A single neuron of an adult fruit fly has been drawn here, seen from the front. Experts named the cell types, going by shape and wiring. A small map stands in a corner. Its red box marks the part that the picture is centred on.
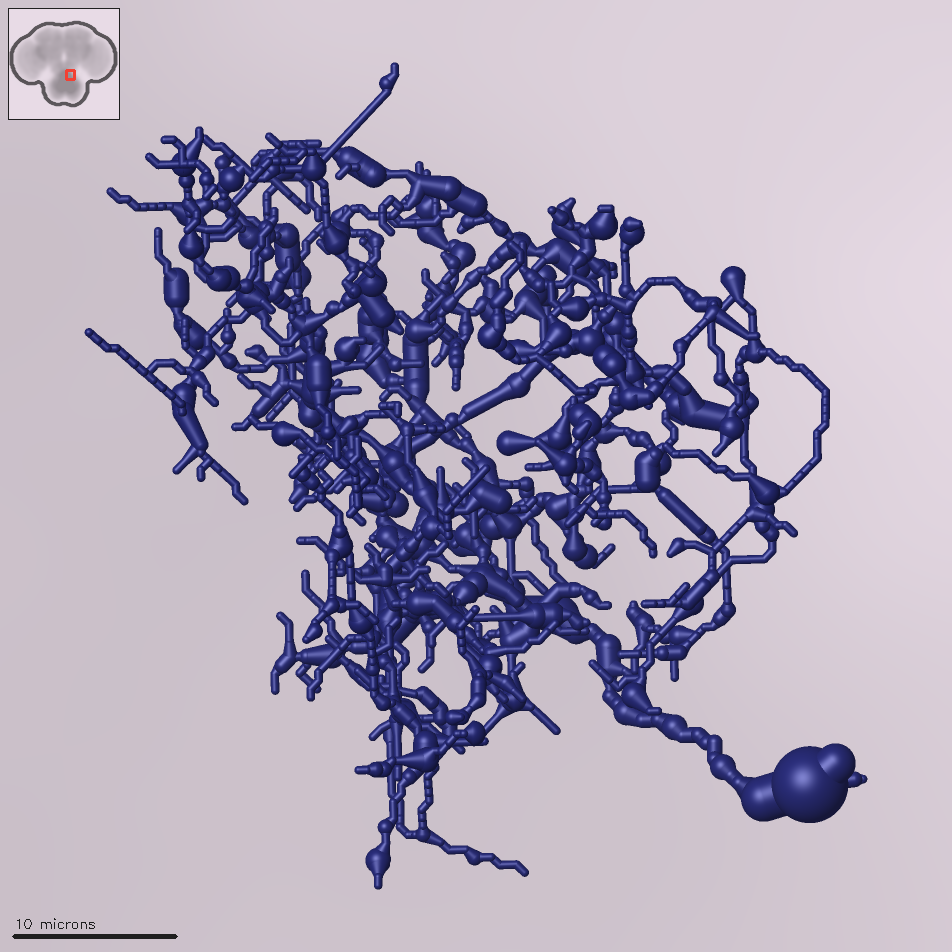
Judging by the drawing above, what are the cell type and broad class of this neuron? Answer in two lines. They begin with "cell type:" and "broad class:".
cell type: INXXX360
broad class: nerve-cord intrinsic neuron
